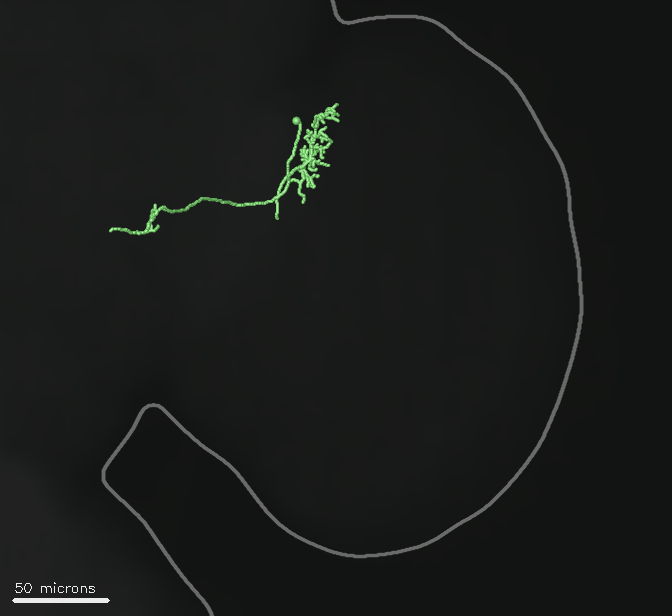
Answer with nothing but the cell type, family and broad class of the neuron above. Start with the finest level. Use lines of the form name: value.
cell type: LPC1
family: LPC
broad class: visual projection neuron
